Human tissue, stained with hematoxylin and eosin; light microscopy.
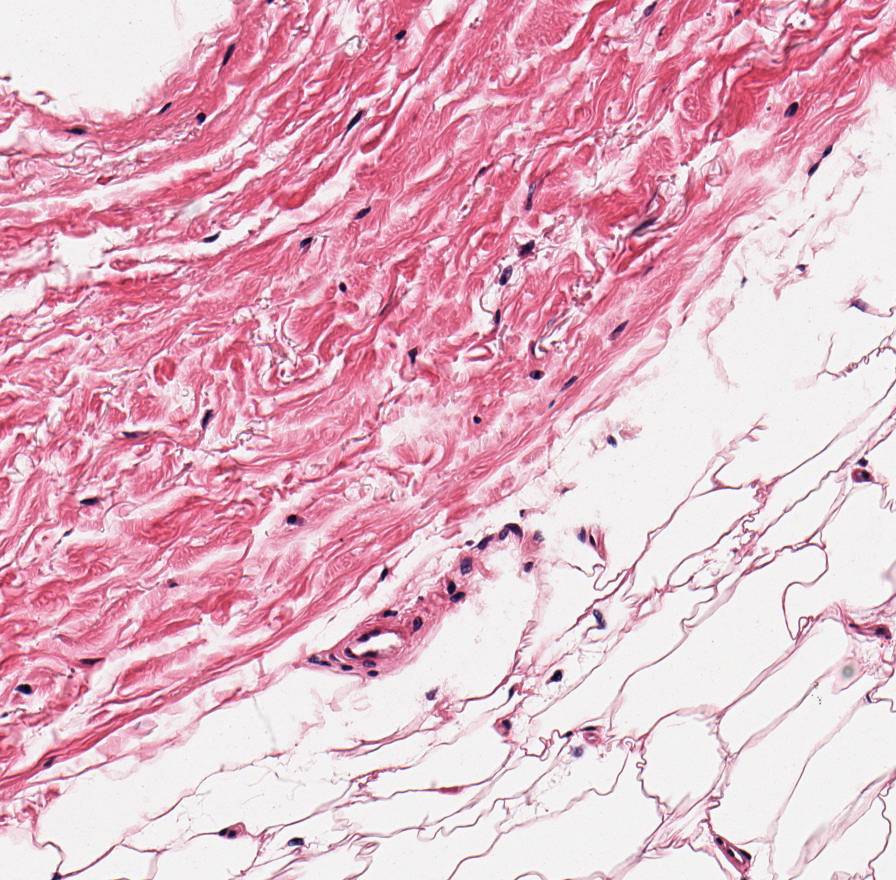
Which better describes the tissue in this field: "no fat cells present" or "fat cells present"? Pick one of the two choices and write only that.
Fat cells present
